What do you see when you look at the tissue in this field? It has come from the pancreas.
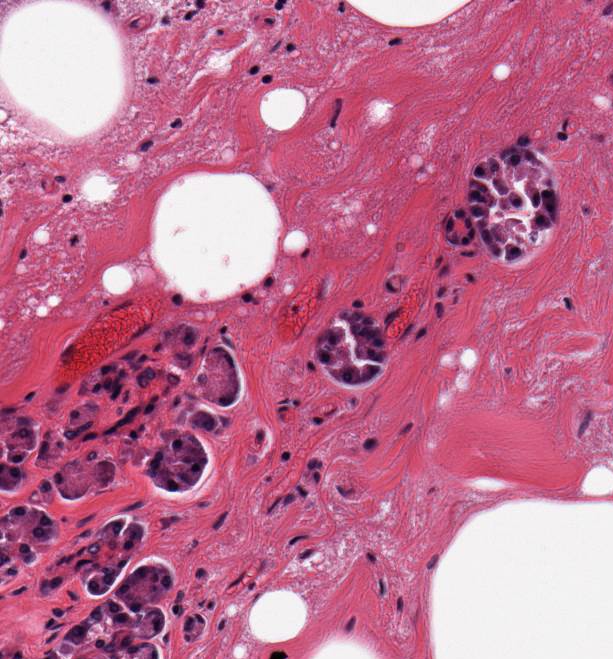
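Most of what I see is dense pink collagenous stroma, its bundles running in wavy strands. Within it, near the centre and again at the upper right, there are small rounded nests of epithelial cells, each sitting on its own. Left of the centre, elongated small vessels packed with red blood cells run through. I also pick out scattered, slender, spindle-shaped fibroblast nuclei in the stroma.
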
